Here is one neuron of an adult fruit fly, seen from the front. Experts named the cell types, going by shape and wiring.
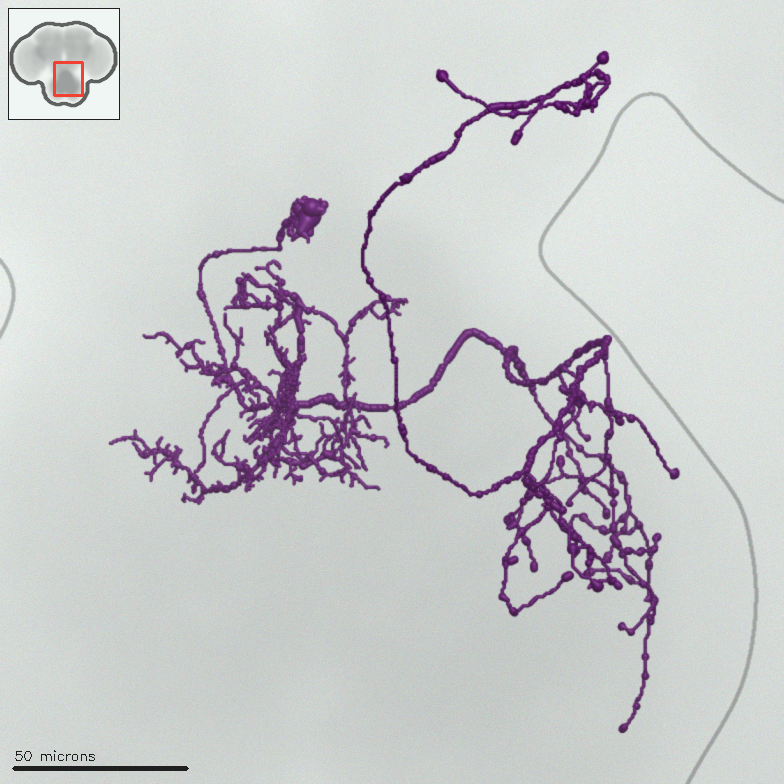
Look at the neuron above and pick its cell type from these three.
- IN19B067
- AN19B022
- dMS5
AN19B022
